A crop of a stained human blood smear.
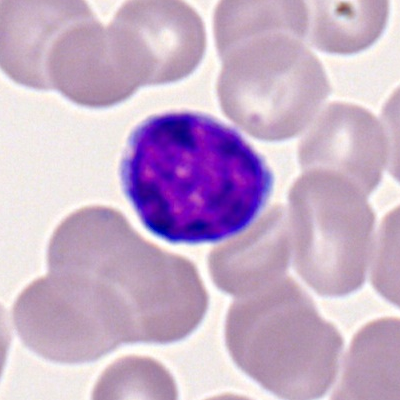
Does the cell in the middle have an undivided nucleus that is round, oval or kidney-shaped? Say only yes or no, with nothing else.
Yes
